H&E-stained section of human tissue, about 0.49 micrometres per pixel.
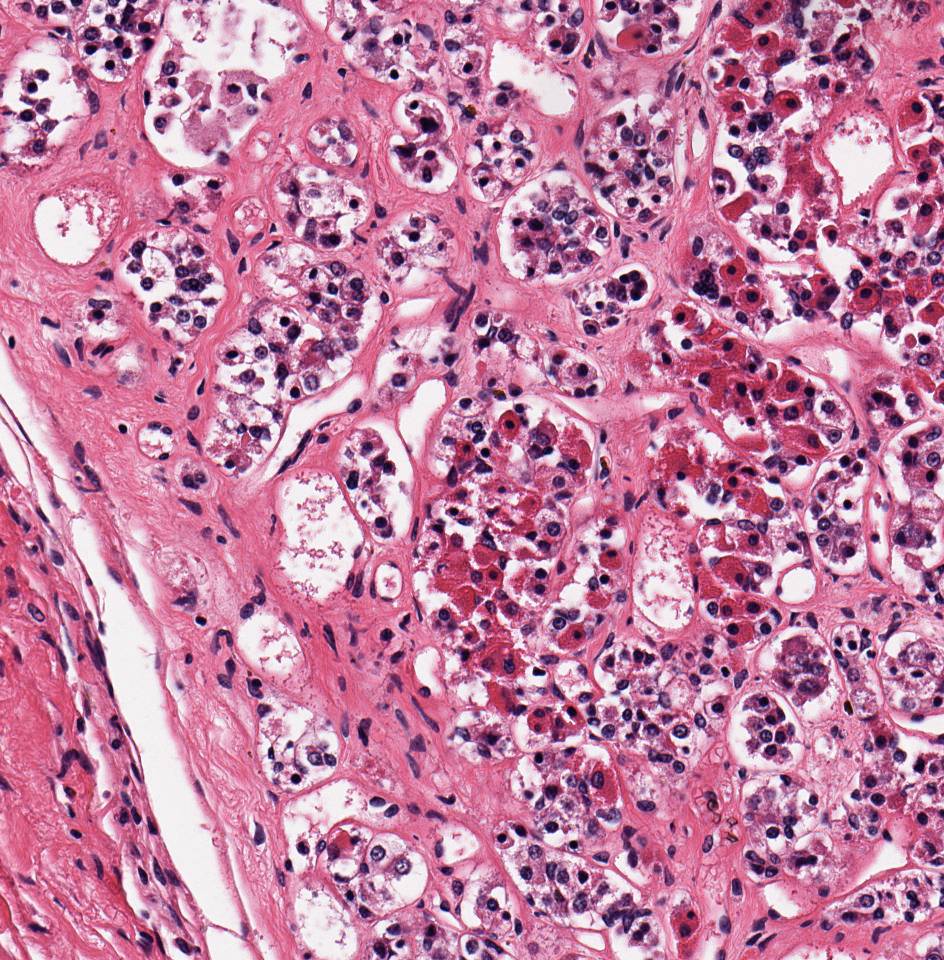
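Pituitary, haematoxylin and eosin. Thin pink fibrous septa surround rounded nests of cells across most of the field. Cells with intensely red, eosinophilic cytoplasm are most numerous centrally and in the right half. Most nuclei within the nests are small, round and dark. Many cells without red cytoplasm have pale, finely vacuolated or granular purple-grey cytoplasm.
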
